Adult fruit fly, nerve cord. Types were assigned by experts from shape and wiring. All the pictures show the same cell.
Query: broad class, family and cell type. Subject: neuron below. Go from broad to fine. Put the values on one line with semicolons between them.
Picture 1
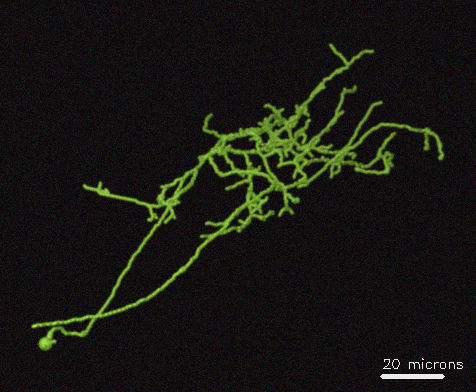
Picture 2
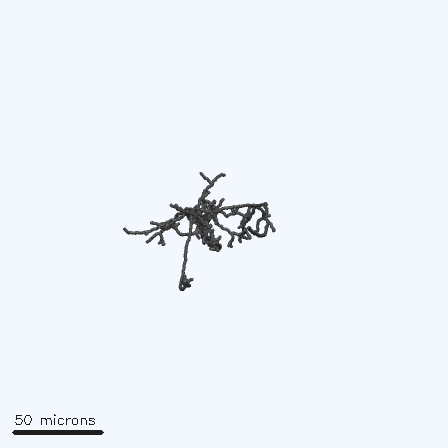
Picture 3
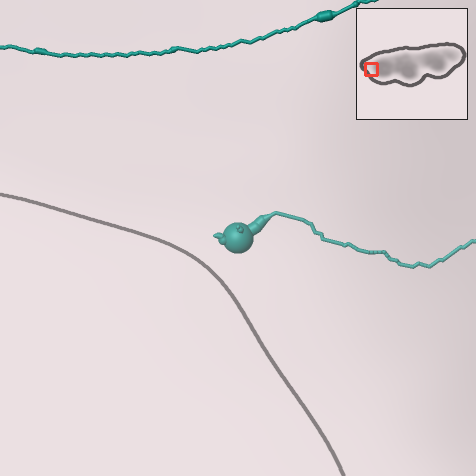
ascending neuron; hemilineage 07B; AN07B070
